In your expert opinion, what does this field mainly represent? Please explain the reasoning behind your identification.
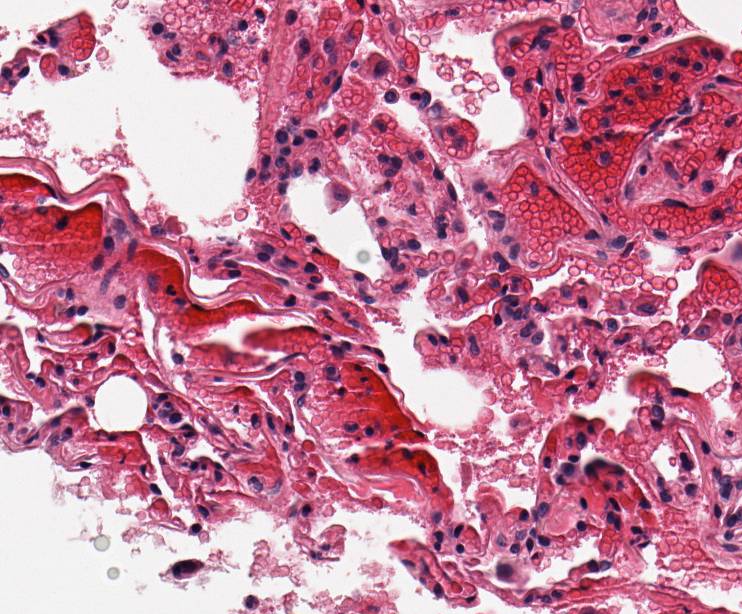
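Mostly alveolus, this one. It's a loose network of thin, branching septa enclosing irregular spaces.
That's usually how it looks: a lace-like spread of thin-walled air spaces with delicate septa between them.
The septa contain flattened cells with elongated dark nuclei along their length, and small round dark nuclei are scattered throughout among the red cells and septa. There's no gland or duct lined by cuboidal or columnar epithelium.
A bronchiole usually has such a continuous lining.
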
